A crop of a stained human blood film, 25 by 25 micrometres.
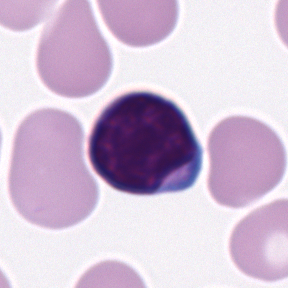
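Typical lymphocyte: a nucleated cell about 10 micrometres across, its nucleus filling nearly the whole cell. The chromatin is dense, dark purple and coarsely clumped. Cytoplasm appears only as a thin crescent at the lower right edge, with no granules to be seen.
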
